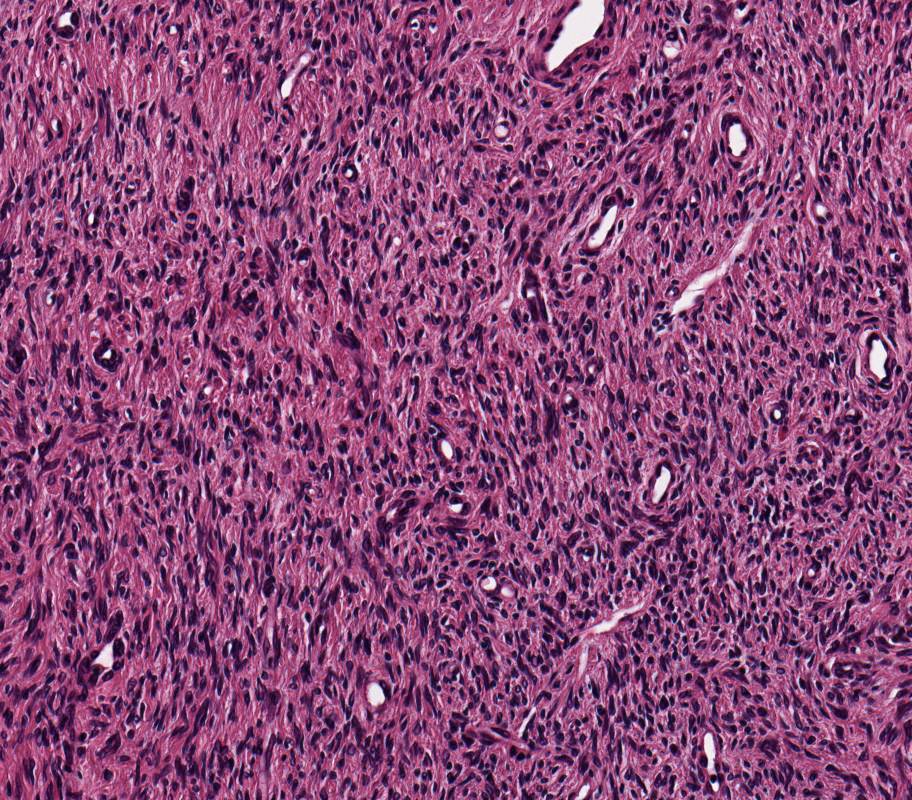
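Ovary: you'll see densely packed spindle cells filling the whole field in short fascicles that intersect haphazardly. Nuclei are mostly elongated to oval and darkly stained. The cytoplasm is scant, ill-defined and pink. Fine pink collagenous fibres lie between the cells.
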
